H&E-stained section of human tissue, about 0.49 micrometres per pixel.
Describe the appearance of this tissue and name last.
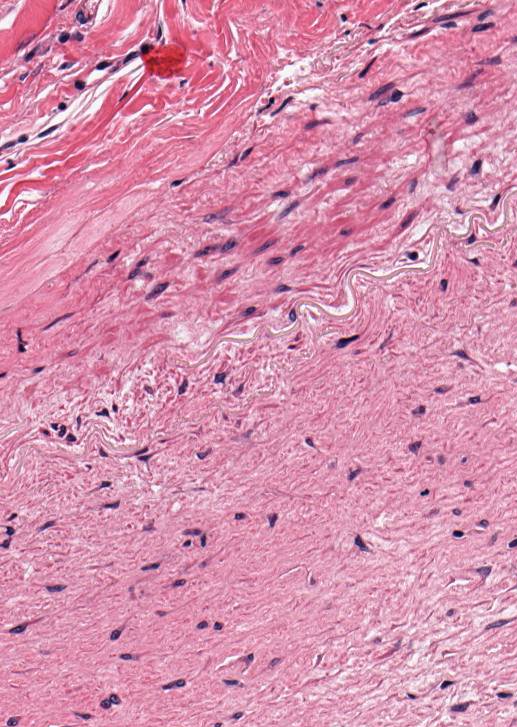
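Wavy, deeply eosinophilic collagen bundles occupy the upper left corner. A wavy, glassy pale line crosses the middle obliquely. Above it, elongated, blunt-ended nuclei lie obliquely in parallel. The lower half is finely fibrillary pale pink stroma with sparse spindle and stellate nuclei. This is coronary artery.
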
